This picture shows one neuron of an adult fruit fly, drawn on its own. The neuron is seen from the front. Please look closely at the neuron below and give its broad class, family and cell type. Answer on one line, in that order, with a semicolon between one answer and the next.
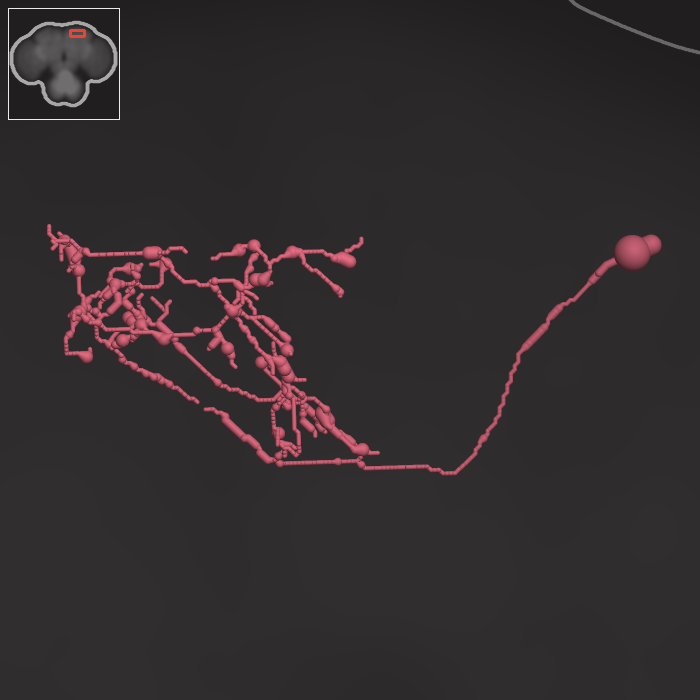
central-brain intrinsic neuron; hemilineage SLPad1_posterior; CB2584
